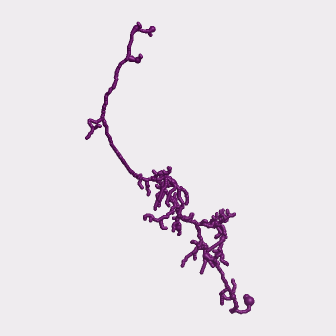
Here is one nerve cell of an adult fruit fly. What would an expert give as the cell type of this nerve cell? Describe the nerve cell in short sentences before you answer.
Its cell body lies at the lower right of the picture. The picture shows dozens of branch ends. Its broad class is optic-lobe intrinsic neuron. The cell type is TmY18.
